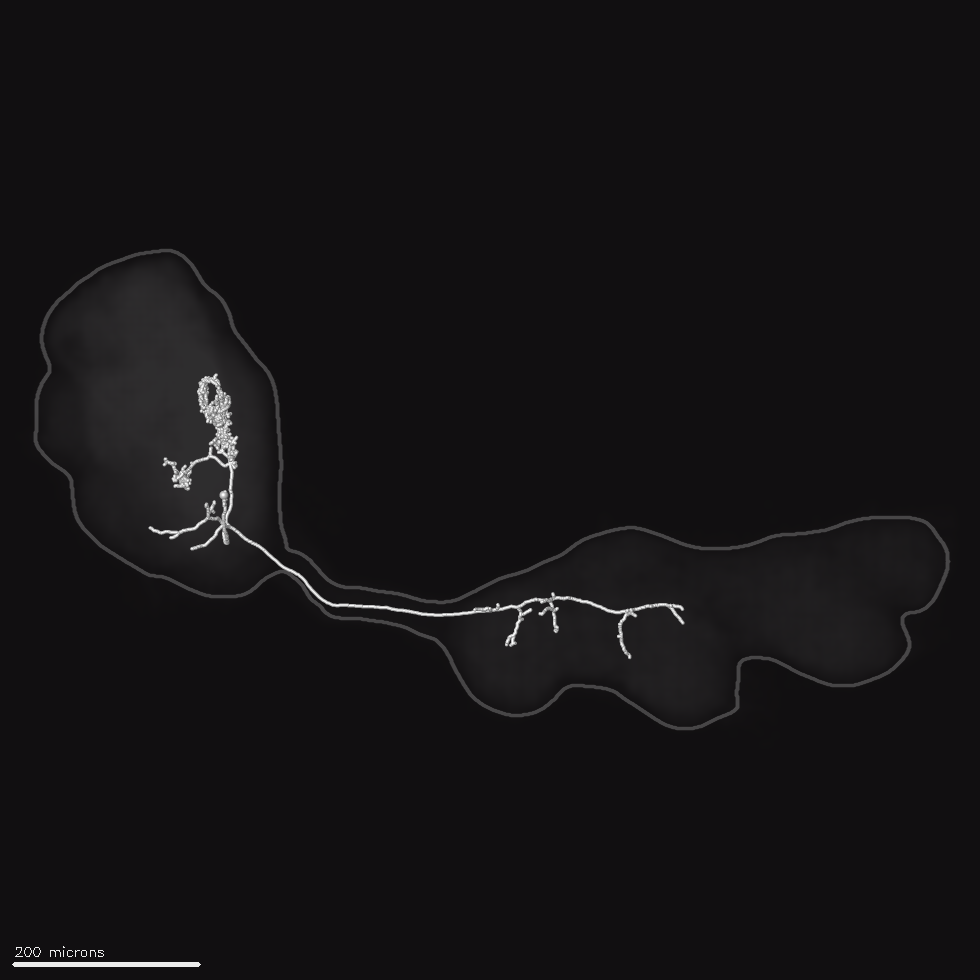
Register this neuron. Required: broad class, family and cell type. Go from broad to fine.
descending neuron; hemilineage LB3; DNge043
